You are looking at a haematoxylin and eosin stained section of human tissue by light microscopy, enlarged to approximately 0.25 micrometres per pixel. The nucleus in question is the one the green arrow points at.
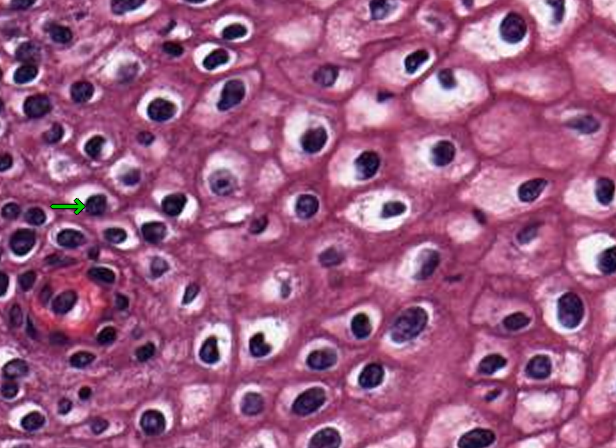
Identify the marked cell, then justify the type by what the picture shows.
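The marked cell is a squamous epithelial cell. A clear, pale halo surrounds the nucleus and separates it from the cytoplasm. Outside the halo there is a rim of pink cytoplasm whose edge abuts the neighbouring cells. The cell lies in a crowded sheet of closely packed cells, many with similar dark nuclei and pale halos.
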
